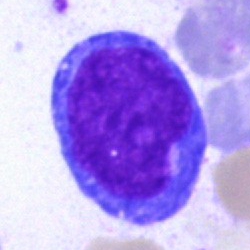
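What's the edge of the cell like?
Smooth and unbroken, around an oval cell.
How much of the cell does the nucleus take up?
Most of it, leaving only a narrow rim of cytoplasm.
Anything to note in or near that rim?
No granules are visible, though a small pale zone sits beside the nucleus at its lower right edge.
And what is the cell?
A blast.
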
